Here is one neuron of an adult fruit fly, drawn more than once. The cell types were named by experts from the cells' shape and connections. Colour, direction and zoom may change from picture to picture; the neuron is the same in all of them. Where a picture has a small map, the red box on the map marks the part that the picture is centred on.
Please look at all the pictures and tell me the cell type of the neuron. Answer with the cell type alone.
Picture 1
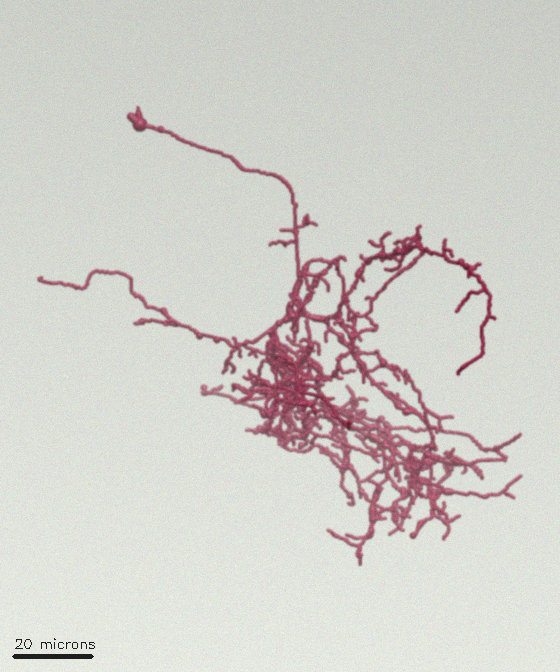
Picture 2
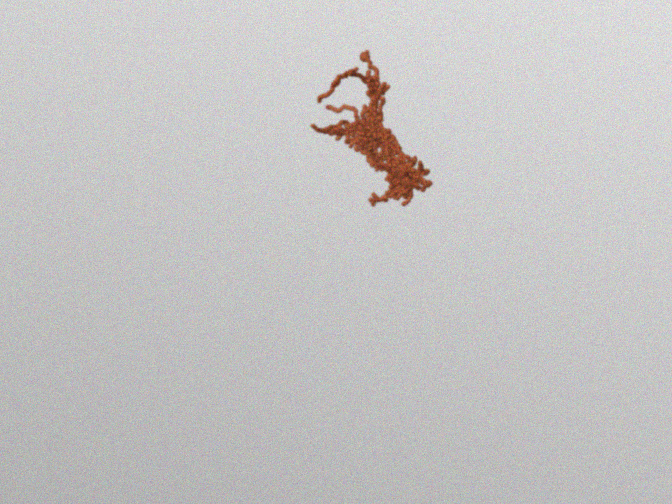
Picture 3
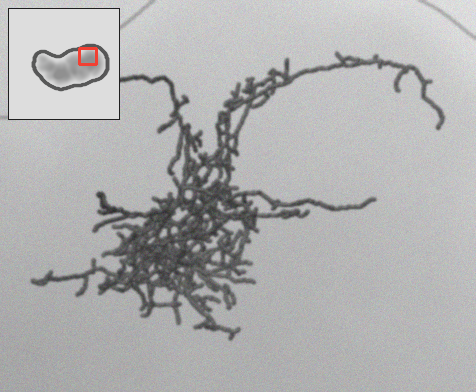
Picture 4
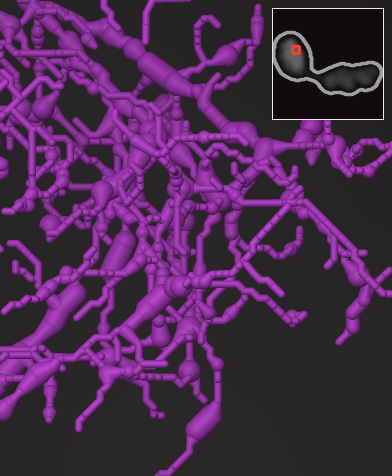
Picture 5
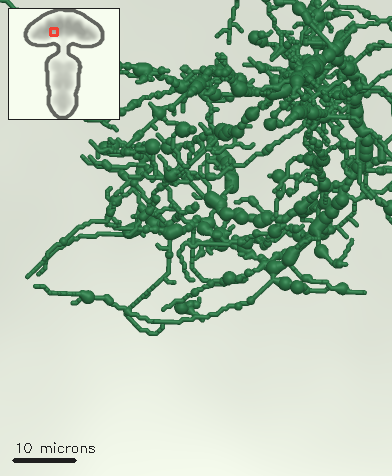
CL152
